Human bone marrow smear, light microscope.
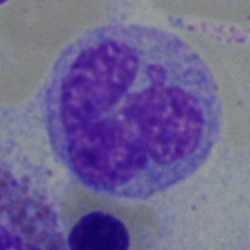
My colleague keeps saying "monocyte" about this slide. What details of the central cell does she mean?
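Start with the nucleus, because that is what fits best: a deep notch enters it from the upper side, giving it a folded, kidney-like shape.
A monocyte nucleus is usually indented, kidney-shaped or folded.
What fits less well is the amount of cytoplasm, since here the nucleus fills most of the cell.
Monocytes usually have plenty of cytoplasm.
Beyond that, the outline is nearly round and smooth, and the cytoplasm is pale greyish-blue.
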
